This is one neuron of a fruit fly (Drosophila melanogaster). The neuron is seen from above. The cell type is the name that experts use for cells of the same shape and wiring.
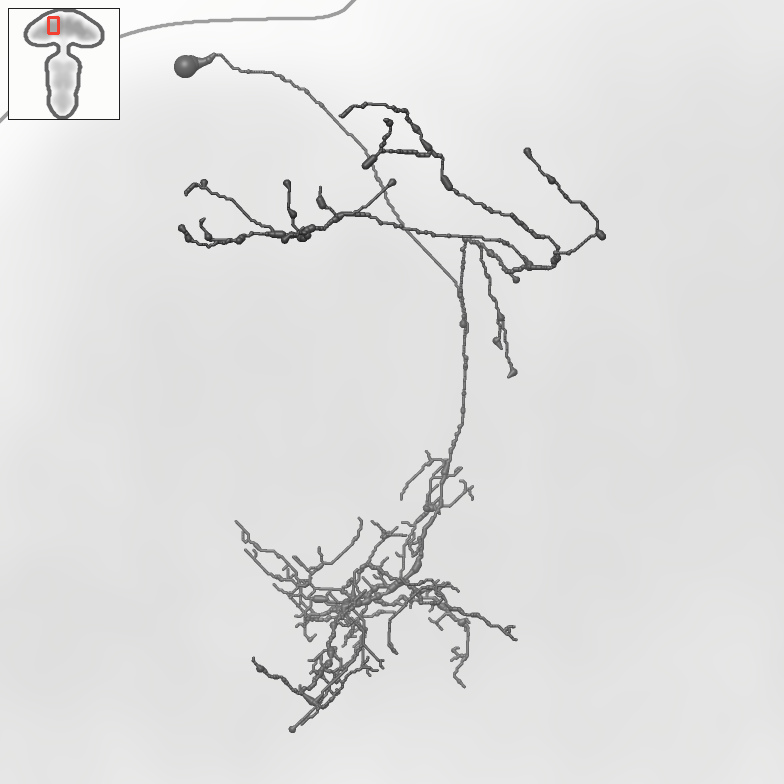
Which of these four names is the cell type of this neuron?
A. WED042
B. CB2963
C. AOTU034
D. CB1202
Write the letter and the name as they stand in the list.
C. AOTU034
